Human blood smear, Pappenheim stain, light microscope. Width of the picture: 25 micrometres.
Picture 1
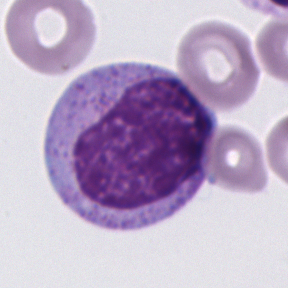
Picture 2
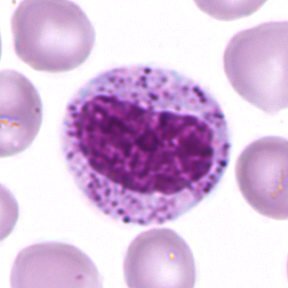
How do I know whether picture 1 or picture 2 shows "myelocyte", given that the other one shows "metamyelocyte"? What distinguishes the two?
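Here the first picture holds the myelocyte and the second the metamyelocyte. Both cells have a round, smooth outline, so let's compare what lies inside them. The myelocyte measures about 15 micrometres across; its nucleus fills about 60% of the cell's area and lies toward the right, and the rim of cytoplasm is broadest on the left side of the nucleus. That cytoplasm is pale lilac-blue and holds many small dark purple granules, with no vacuoles. In the metamyelocyte, the cytoplasm is pale pinkish-lilac instead, with dark purple-black granules scattered through it. Its chromatin is coarse and clumped, and you won't find a nucleolus.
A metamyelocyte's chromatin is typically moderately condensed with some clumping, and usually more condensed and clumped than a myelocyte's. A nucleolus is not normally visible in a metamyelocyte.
One last small difference: red cells touch the myelocyte's right edge, while no red cell touches the metamyelocyte.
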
